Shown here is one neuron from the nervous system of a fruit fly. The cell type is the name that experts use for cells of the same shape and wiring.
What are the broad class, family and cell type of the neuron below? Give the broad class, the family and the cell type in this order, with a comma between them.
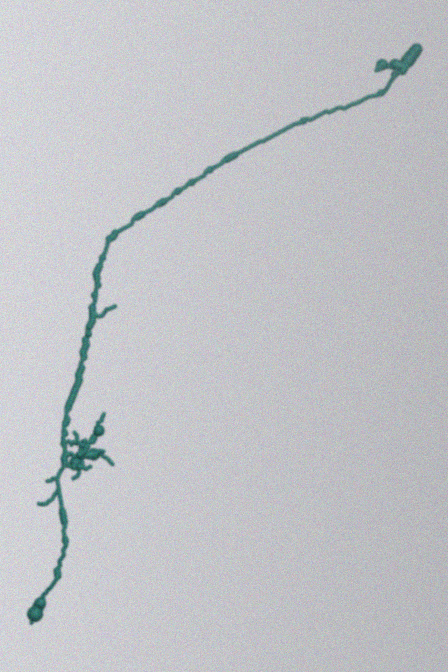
optic-lobe intrinsic neuron, Tm, Tm9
